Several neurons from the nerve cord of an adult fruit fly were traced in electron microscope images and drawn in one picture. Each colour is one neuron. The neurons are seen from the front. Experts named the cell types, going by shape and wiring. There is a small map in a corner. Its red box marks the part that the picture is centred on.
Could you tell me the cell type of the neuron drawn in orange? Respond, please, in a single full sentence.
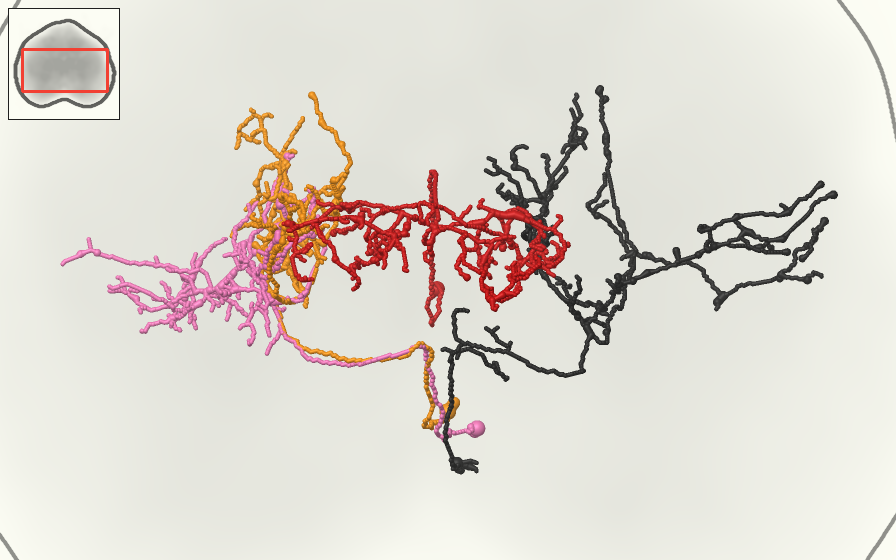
Regarding its cell type, the neuron is IN14A057.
